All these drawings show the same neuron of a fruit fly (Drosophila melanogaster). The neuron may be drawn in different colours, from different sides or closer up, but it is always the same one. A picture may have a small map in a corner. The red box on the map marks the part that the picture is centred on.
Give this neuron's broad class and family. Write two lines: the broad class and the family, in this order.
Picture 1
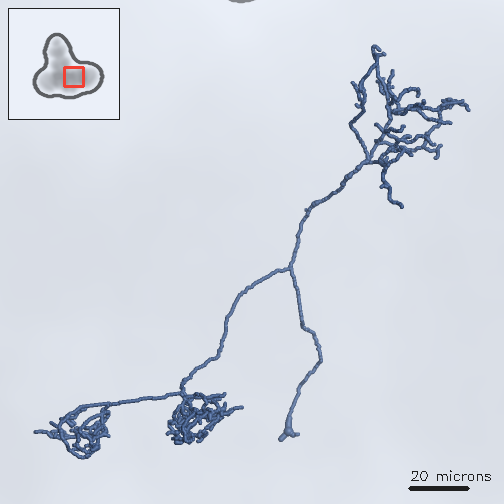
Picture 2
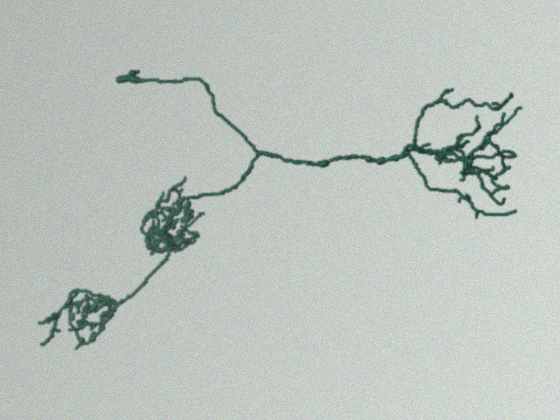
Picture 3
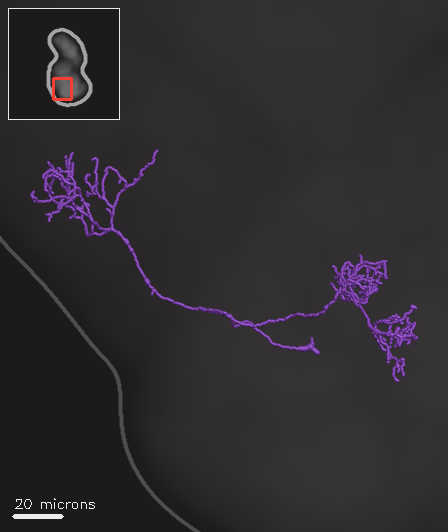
central-brain intrinsic neuron
class DAN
